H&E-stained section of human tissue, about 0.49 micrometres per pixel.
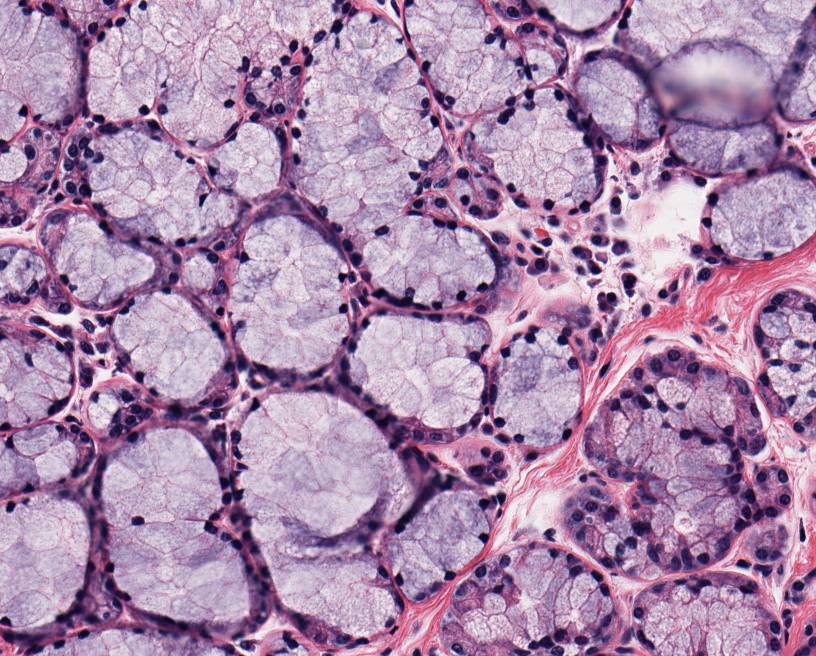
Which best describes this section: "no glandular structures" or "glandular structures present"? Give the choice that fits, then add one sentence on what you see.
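Glandular structures present. The field is crowded with closely packed, rounded glandular acini separated by thin strands of connective tissue.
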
